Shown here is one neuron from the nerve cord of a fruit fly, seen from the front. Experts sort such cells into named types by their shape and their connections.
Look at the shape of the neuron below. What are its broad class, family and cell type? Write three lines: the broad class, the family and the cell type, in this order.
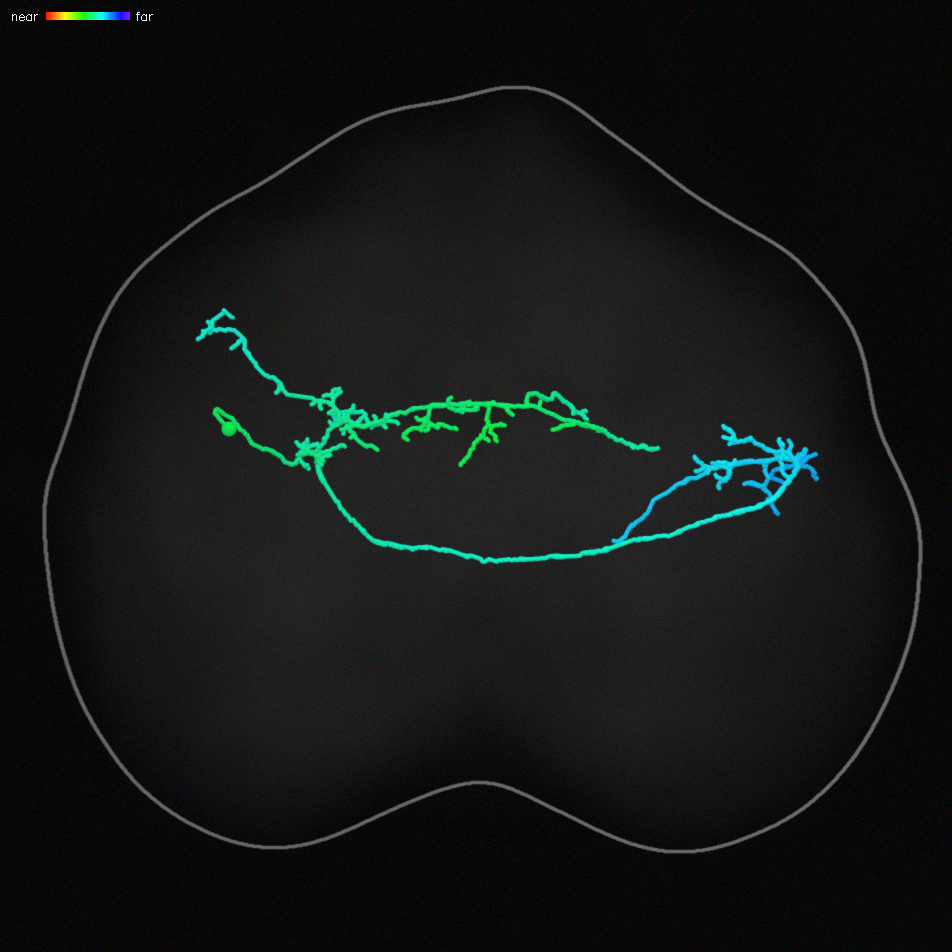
nerve-cord intrinsic neuron
hemilineage 01A
IN01A082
